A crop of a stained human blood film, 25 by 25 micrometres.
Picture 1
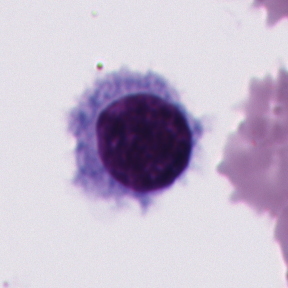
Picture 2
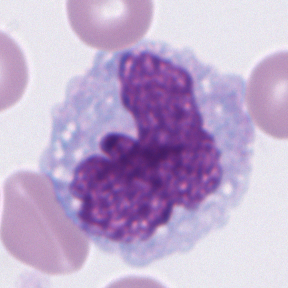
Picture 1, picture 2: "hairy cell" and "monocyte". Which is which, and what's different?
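Picture 1 shows the hairy cell, picture 2 the monocyte. Outline: in picture 1 it is irregular and ragged all the way around, with many fine, hair-like projections sticking out from the cytoplasm; in picture 2 it is roughly round, with a finely uneven, scalloped edge. Cytoplasm colour: pale greyish blue in picture 1 and pale grey-blue in picture 2, a point the two share.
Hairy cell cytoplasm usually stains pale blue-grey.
Granules: picture 1 shows no distinct granules, and picture 2 holds no coarse coloured ones.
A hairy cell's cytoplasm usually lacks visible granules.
Vacuoles: many small clear ones are scattered through the cytoplasm in picture 2.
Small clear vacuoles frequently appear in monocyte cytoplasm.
Nucleus: in picture 1 the chromatin is dense and dark purple, while in picture 2 no nucleoli can be seen.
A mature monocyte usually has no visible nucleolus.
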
